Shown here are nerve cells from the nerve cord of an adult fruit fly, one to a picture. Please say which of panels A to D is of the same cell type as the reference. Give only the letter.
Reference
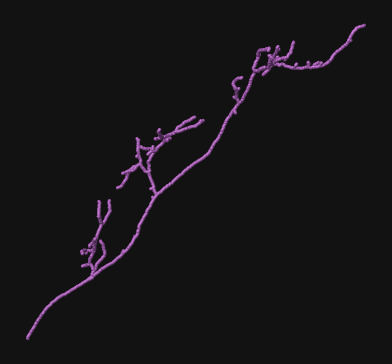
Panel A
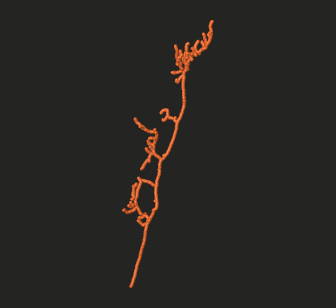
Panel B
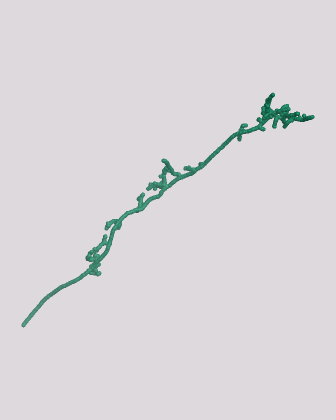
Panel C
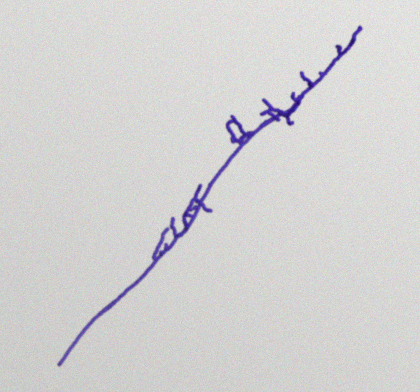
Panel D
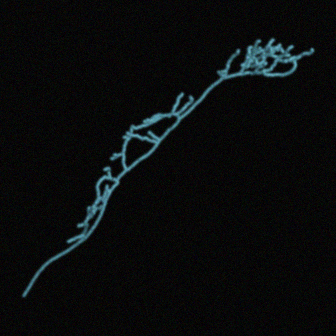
A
